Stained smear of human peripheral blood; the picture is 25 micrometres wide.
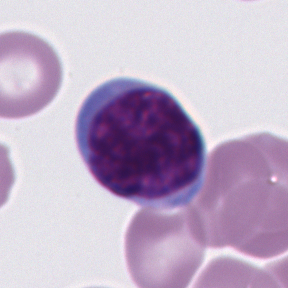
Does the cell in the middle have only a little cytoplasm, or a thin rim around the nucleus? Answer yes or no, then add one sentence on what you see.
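Yes. The cytoplasm forms a narrow crescent that is widest on the upper left side.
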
